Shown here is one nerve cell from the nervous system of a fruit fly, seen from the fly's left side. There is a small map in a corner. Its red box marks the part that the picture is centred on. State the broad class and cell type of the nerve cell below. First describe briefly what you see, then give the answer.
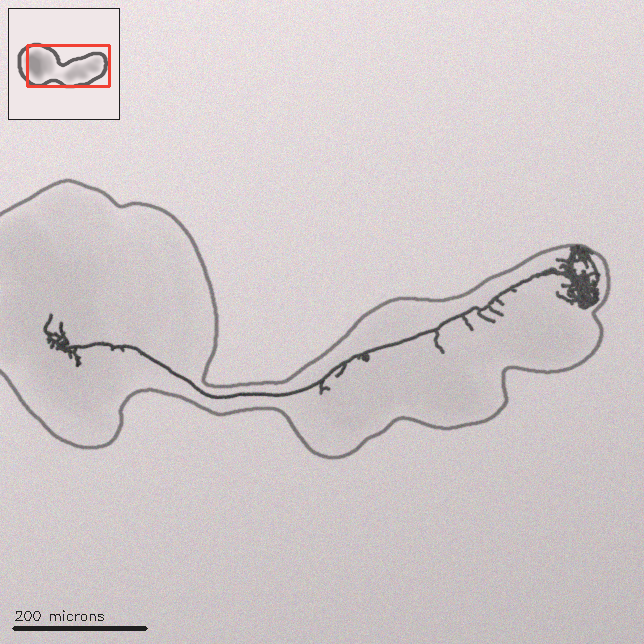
By the scale bar it is about 850 microns wide in this view. As drawn here it is more than twice as wide as it is tall. It is an ascending neuron. Its cell type is ANXXX254.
